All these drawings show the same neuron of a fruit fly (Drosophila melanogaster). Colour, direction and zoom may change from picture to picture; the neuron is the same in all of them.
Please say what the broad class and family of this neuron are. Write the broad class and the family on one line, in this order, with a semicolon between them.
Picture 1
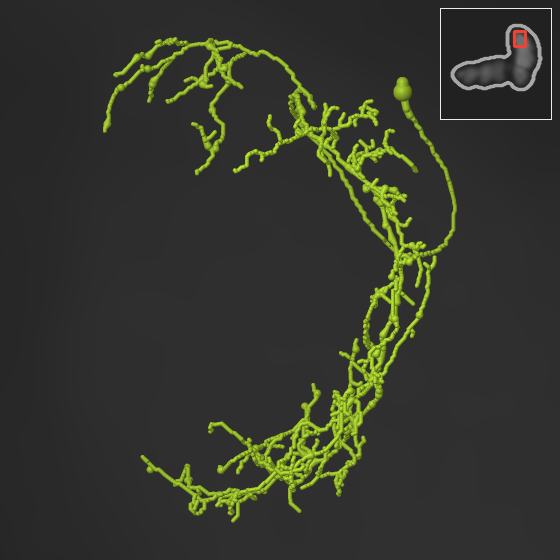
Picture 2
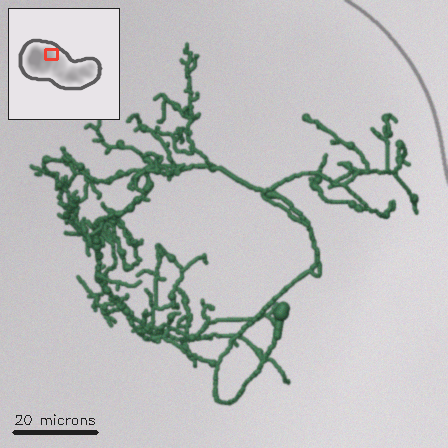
central-brain intrinsic neuron; hemilineage LHl4_dorsal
